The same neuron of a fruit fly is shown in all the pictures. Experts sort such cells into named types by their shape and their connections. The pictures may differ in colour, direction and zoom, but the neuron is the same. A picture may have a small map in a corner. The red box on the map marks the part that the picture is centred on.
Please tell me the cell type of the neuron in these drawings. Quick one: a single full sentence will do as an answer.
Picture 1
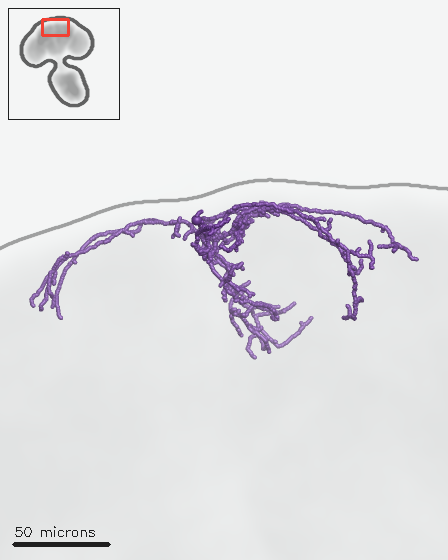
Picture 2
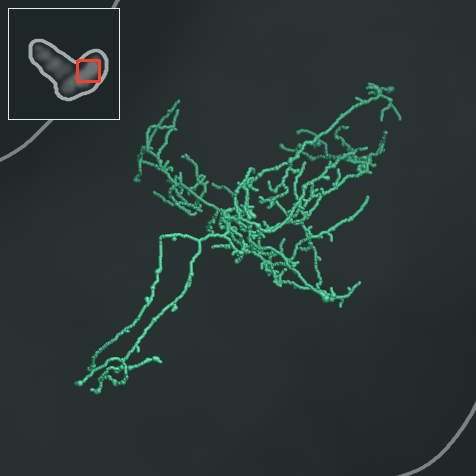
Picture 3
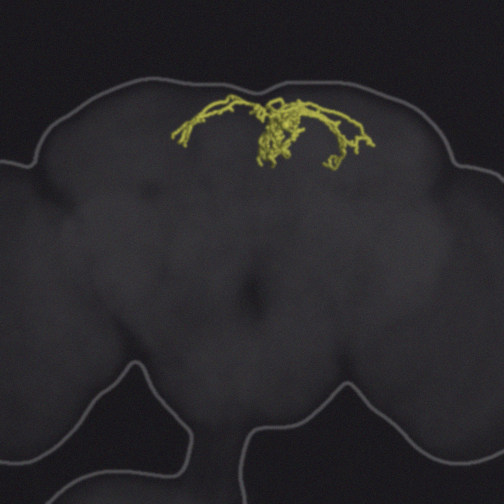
This neuron is classified under the cell type SMP093.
